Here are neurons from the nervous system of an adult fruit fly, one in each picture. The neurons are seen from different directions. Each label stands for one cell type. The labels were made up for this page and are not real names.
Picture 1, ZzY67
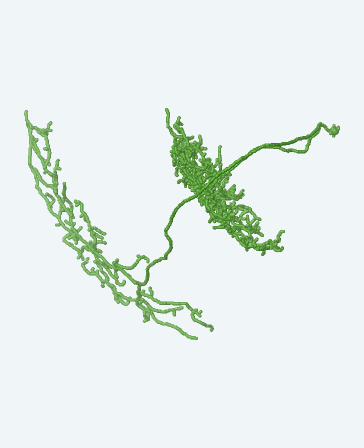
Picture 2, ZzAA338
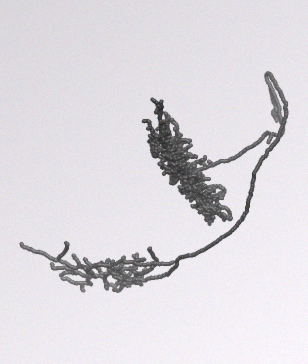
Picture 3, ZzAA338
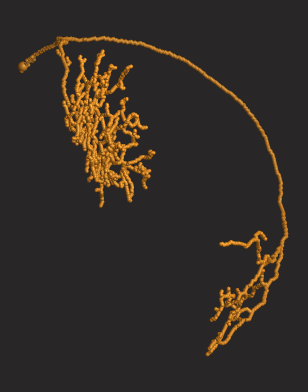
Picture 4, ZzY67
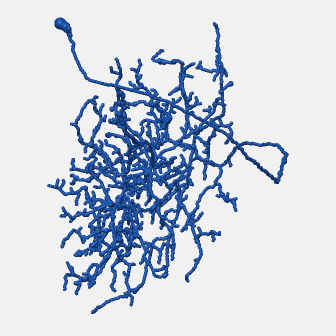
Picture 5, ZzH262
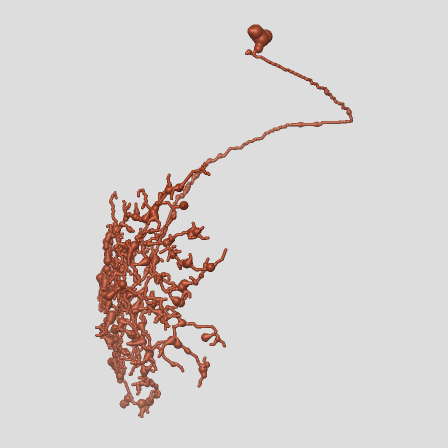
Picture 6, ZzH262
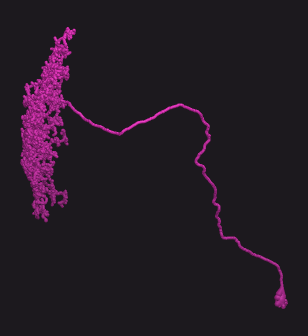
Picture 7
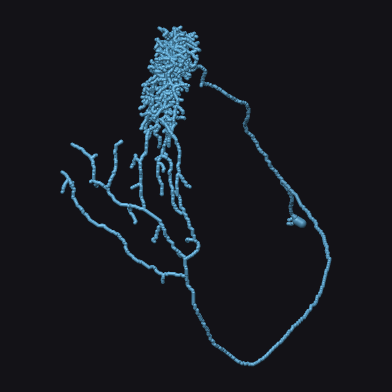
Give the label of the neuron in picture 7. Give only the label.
ZzAA338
